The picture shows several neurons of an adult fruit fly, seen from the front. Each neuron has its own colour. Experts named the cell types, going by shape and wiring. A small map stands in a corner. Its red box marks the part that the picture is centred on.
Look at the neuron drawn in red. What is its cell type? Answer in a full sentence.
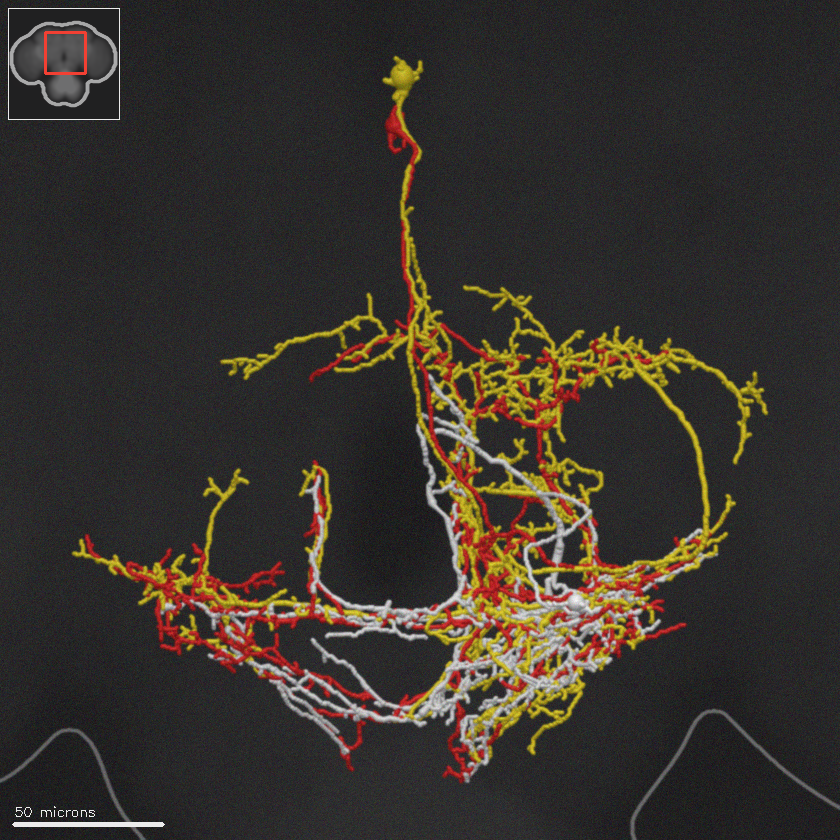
The cell type is PS117_a.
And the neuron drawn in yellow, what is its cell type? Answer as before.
The cell type is PS116.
